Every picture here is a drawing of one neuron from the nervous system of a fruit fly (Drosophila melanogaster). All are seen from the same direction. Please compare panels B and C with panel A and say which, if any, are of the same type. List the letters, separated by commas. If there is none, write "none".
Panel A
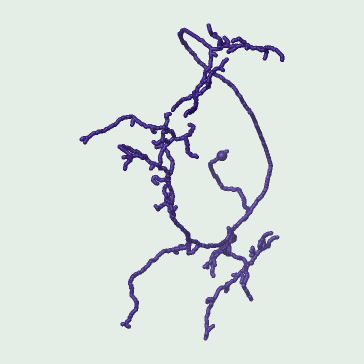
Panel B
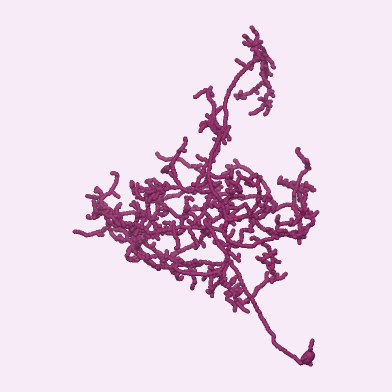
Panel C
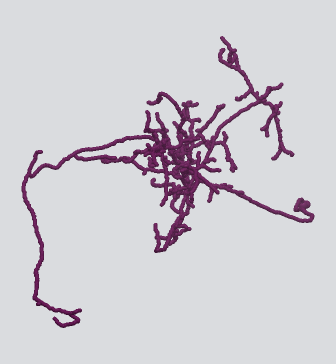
none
